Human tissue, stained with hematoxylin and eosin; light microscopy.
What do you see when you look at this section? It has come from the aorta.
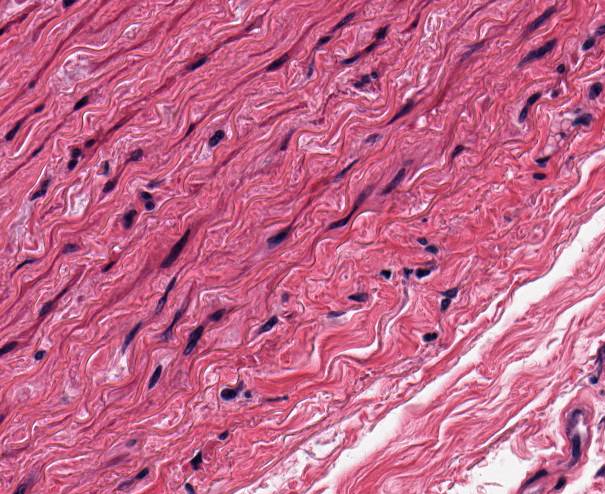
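To begin with the fibres, they are bright pink and follow a wavy rather than straight line. Next, the nuclei are elongated and dark-staining, lying parallel to the fibres. Epithelium is absent throughout the field. Lastly, there are no fat cells in the field.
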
